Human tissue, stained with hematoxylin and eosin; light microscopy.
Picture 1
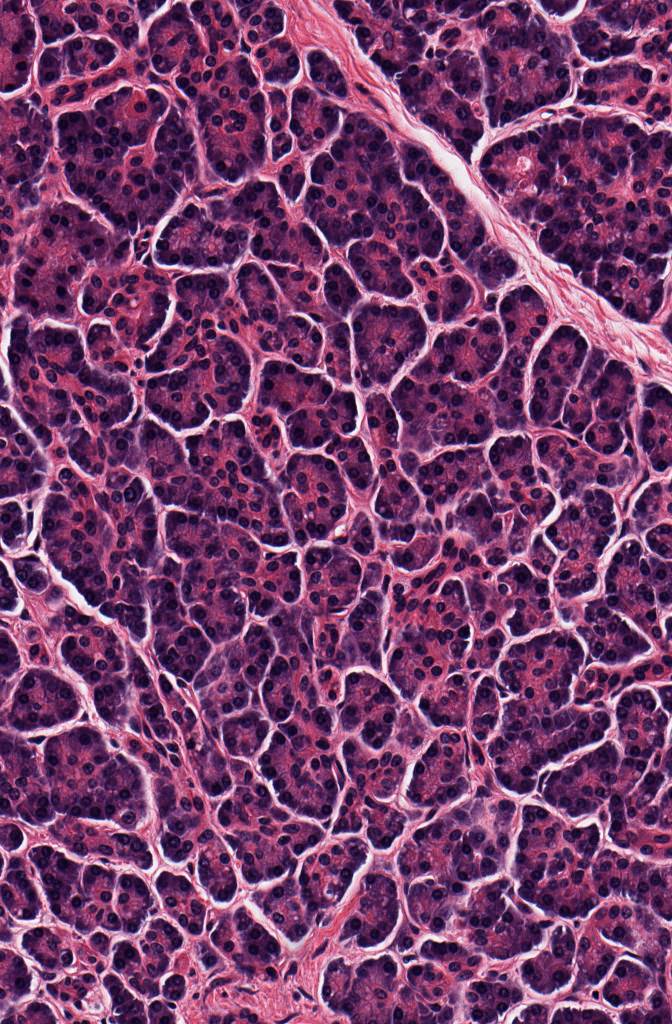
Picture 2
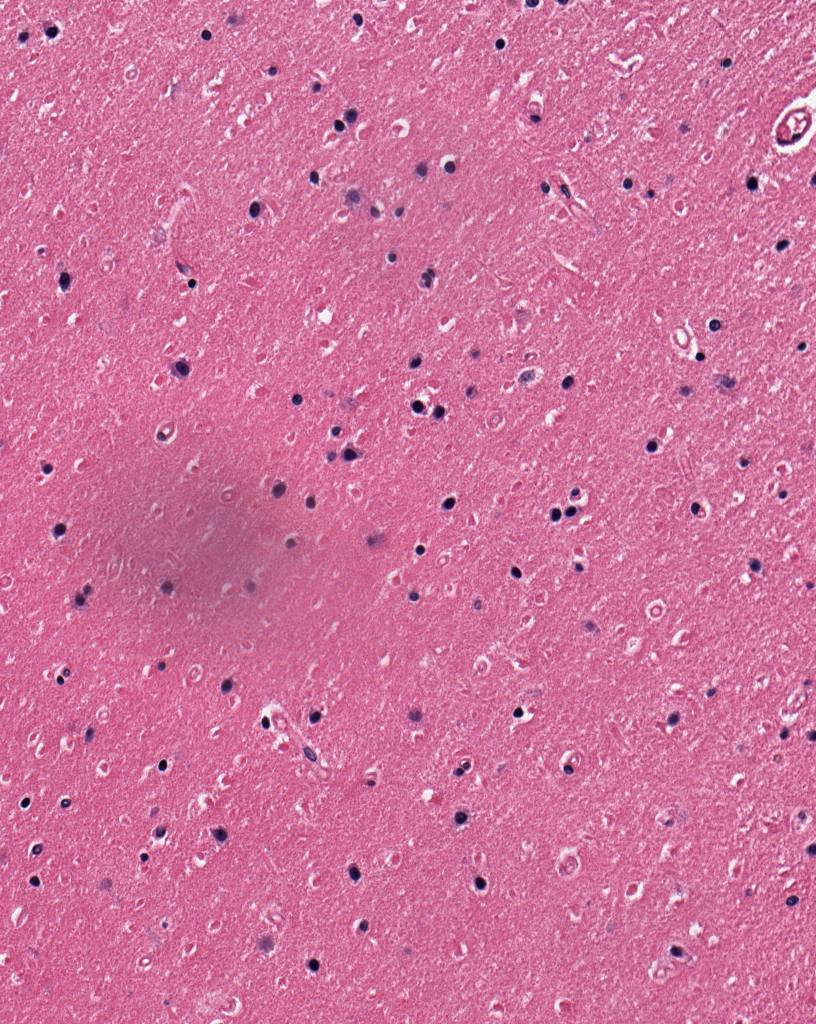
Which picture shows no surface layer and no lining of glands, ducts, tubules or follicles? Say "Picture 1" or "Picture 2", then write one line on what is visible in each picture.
Picture 2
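Picture 1: The acinar cells have round, dark nuclei that lie toward the base of the cells.
Picture 2: No epithelium, glands or fat cells are present in the field.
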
